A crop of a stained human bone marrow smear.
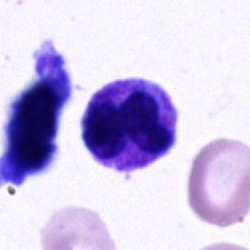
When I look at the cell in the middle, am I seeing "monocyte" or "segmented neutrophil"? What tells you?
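Segmented neutrophil, not monocyte. Cytoplasm lilac-purple rather than pale blue.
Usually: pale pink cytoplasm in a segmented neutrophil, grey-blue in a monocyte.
Fine purple speckles throughout the cytoplasm. Chromatin dense, dark purple; no nucleoli visible.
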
